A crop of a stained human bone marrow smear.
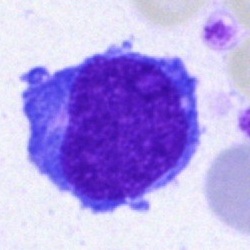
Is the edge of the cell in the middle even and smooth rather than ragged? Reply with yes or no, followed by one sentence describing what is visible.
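No. The cell outline is irregular and knobby rather than smoothly round.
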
